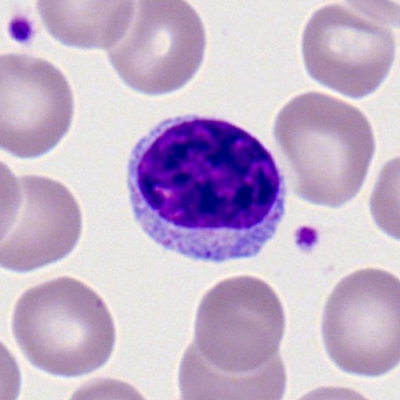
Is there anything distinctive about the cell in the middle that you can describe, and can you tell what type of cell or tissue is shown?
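Most of this cell is taken up by its nucleus, whose chromatin is dark purple and coarsely clumped. Around it runs pale blue cytoplasm, forming a wider rim along the lower edge than along the upper edge. This cell is a lymphocyte.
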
